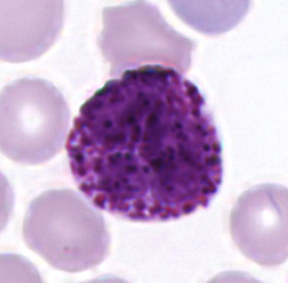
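Basophil, the nucleated cell at the centre of a stained smear of human peripheral blood. Many coarse dark purple granules scattered over the whole cell, lying over the nucleus and hiding its outline. No pale granule-free rim of cytoplasm. No clear vacuoles.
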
